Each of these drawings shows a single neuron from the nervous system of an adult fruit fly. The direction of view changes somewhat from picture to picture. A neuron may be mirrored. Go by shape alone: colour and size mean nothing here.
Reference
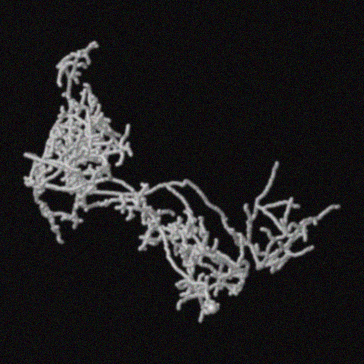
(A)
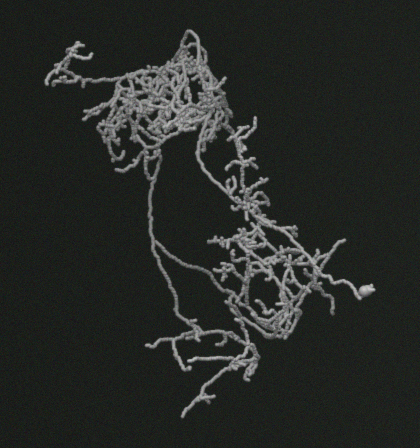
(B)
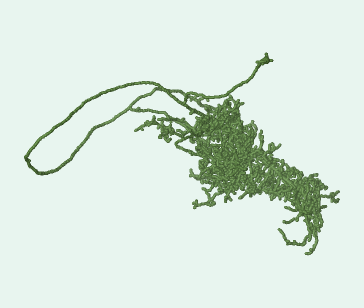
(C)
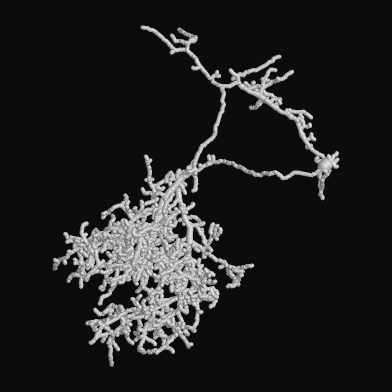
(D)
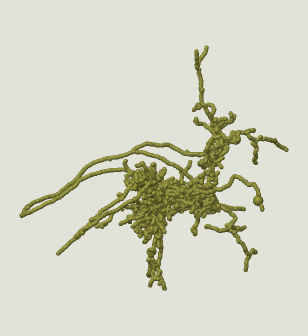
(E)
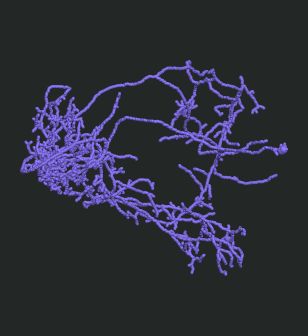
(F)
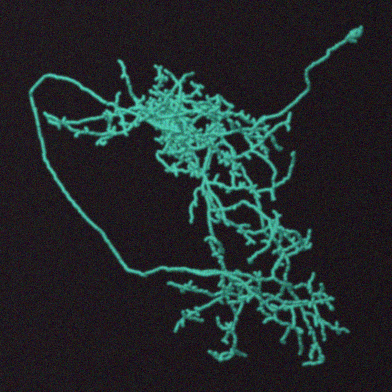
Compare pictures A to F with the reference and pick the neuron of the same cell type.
A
